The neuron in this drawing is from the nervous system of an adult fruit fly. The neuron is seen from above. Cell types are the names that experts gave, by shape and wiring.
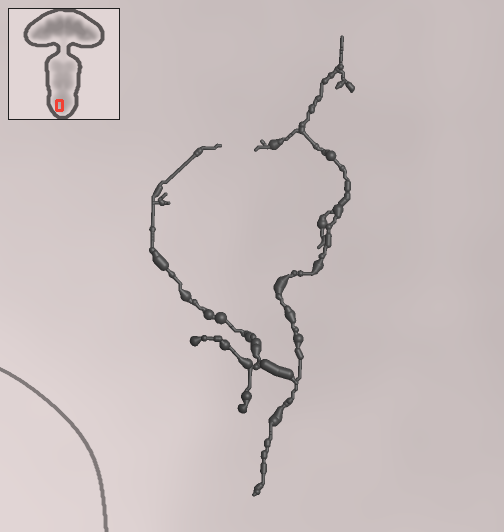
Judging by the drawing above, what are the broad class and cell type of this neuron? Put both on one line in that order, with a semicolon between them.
sensory neuron entering the nerve cord; SNxx33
